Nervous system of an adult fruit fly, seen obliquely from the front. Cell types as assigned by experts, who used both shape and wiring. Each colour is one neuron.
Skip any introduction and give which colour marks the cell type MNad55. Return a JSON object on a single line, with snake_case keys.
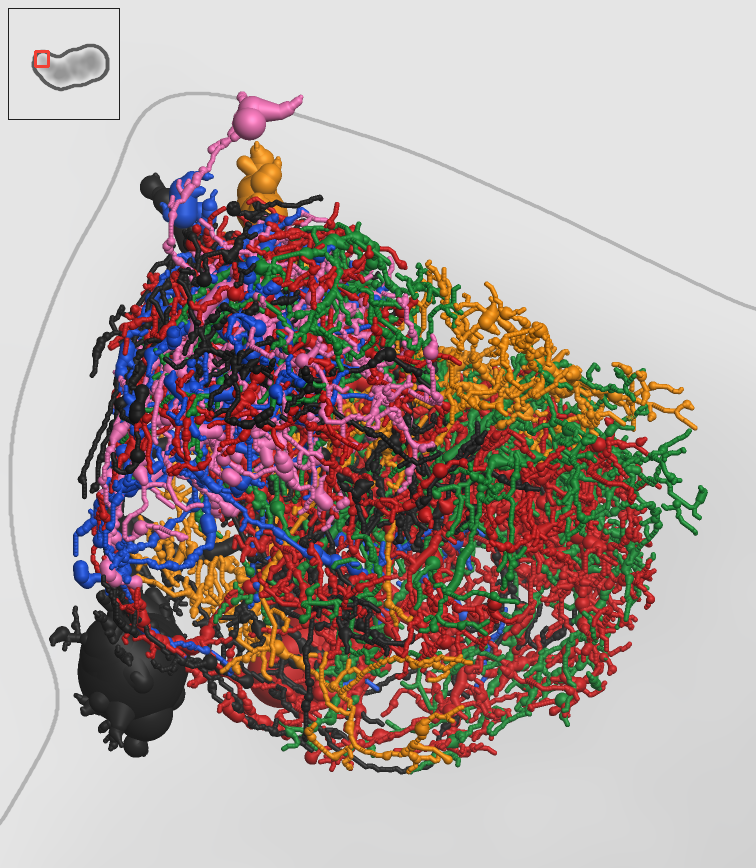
{"colour": "orange"}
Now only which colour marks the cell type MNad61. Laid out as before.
{"colour": "green"}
